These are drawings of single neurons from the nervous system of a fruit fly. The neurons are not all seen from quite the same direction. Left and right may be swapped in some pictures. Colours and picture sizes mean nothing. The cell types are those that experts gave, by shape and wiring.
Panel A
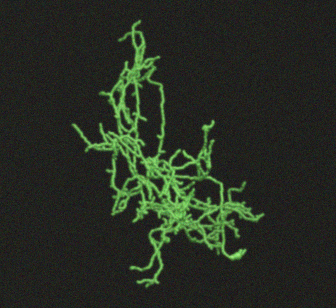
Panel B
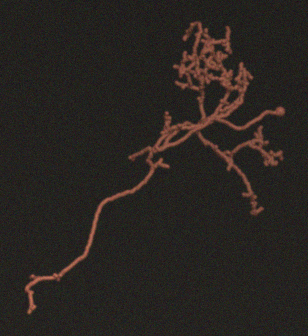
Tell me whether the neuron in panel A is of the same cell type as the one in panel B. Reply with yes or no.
no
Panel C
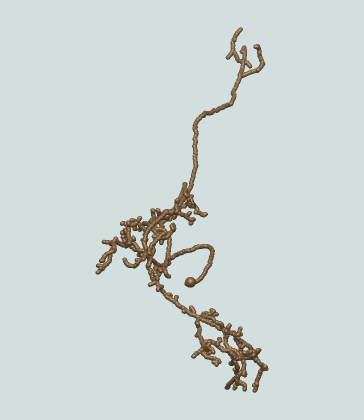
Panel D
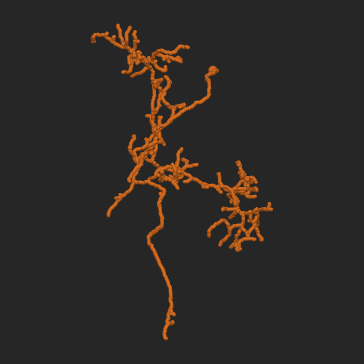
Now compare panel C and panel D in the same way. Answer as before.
yes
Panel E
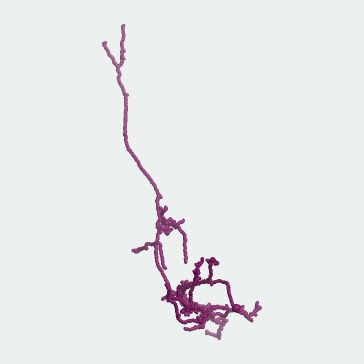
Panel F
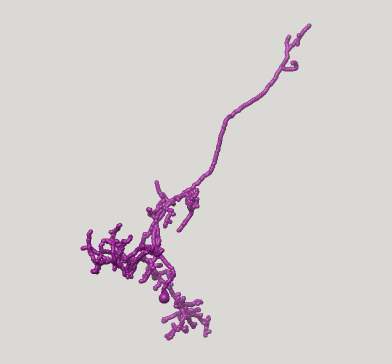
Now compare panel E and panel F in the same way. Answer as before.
yes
